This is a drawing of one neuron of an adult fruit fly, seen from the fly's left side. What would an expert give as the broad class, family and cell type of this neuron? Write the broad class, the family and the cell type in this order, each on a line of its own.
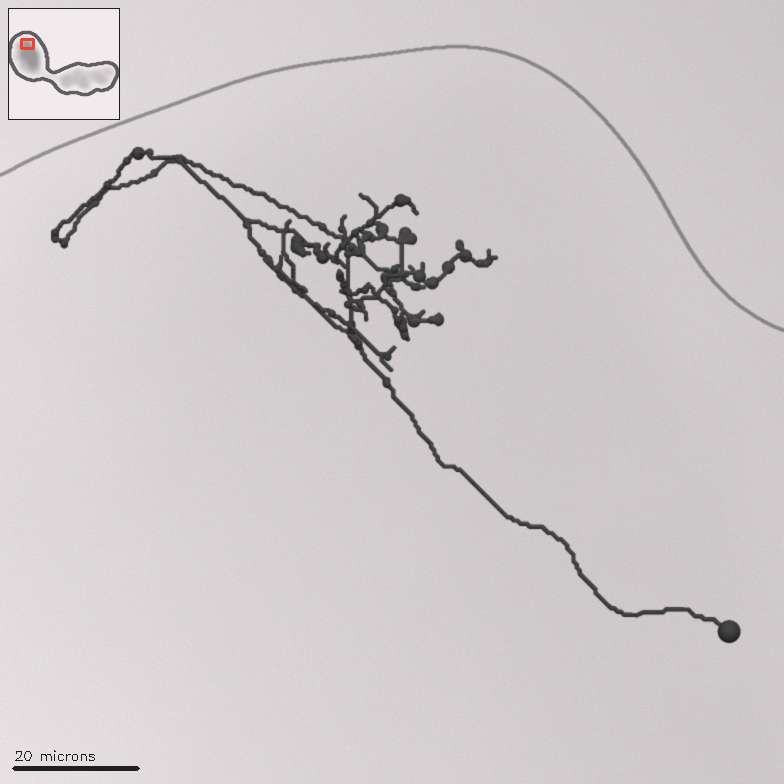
central-brain intrinsic neuron
hemilineage DM6_dorso_lateral
SIP080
